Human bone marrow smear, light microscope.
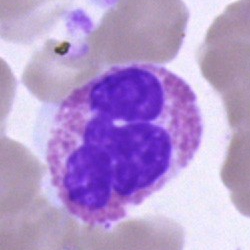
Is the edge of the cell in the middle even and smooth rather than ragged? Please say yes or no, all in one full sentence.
Yes, the cell has an outline that is smooth instead of rough.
